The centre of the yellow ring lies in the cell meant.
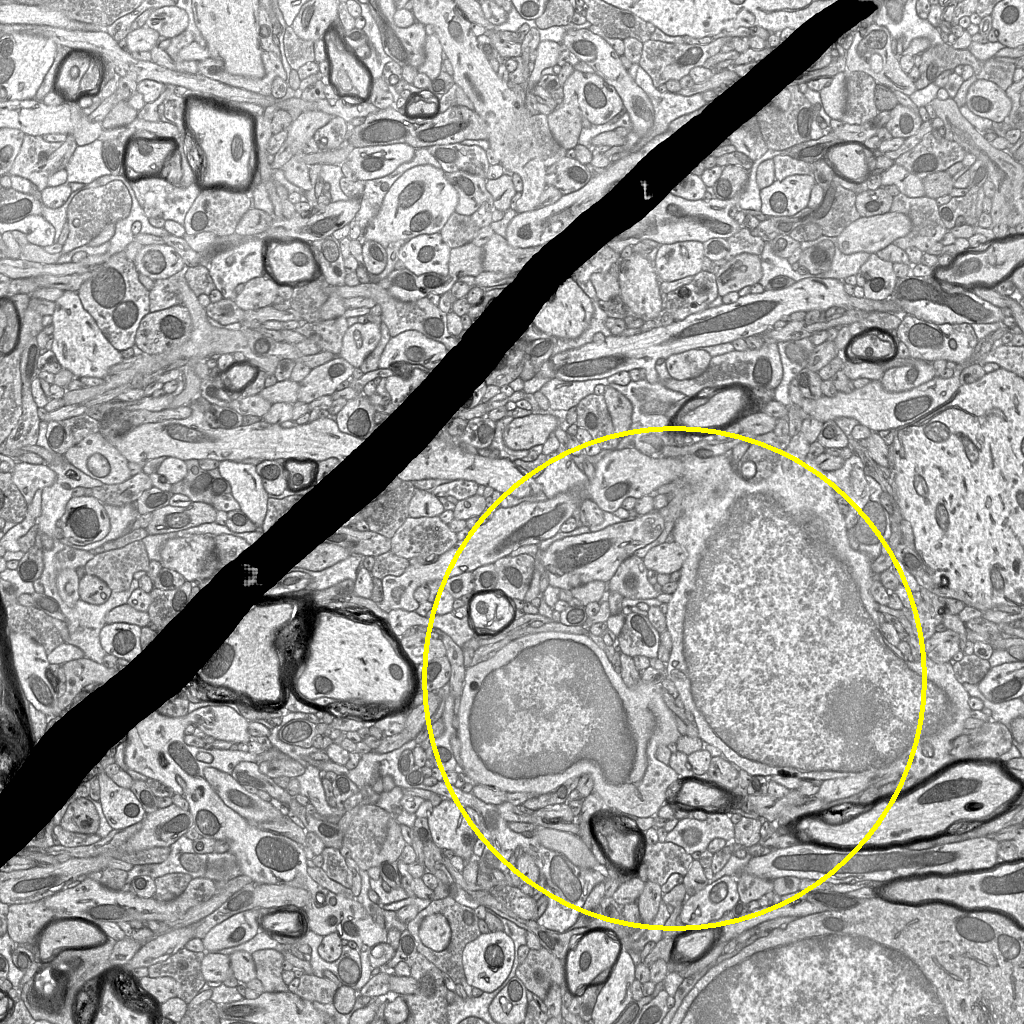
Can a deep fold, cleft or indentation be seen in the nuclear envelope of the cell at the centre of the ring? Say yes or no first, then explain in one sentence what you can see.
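No. The nuclear envelope runs smoothly without deep infoldings.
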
